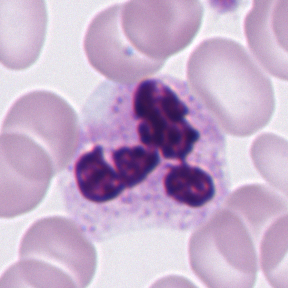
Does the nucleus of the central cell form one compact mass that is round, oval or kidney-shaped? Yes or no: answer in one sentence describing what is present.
No, in this cell the nucleus is split into separate segments.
